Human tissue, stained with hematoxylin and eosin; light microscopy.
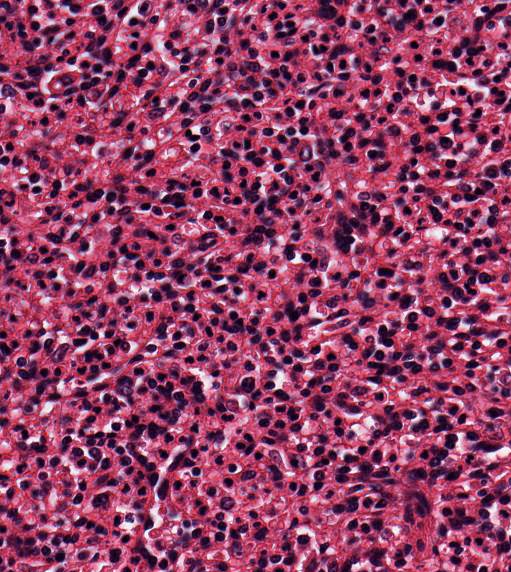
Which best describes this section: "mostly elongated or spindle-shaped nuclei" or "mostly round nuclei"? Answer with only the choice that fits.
Mostly round nuclei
